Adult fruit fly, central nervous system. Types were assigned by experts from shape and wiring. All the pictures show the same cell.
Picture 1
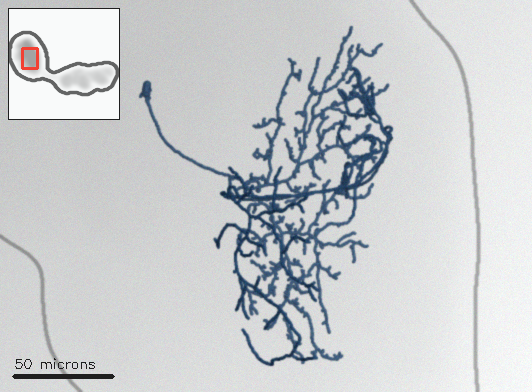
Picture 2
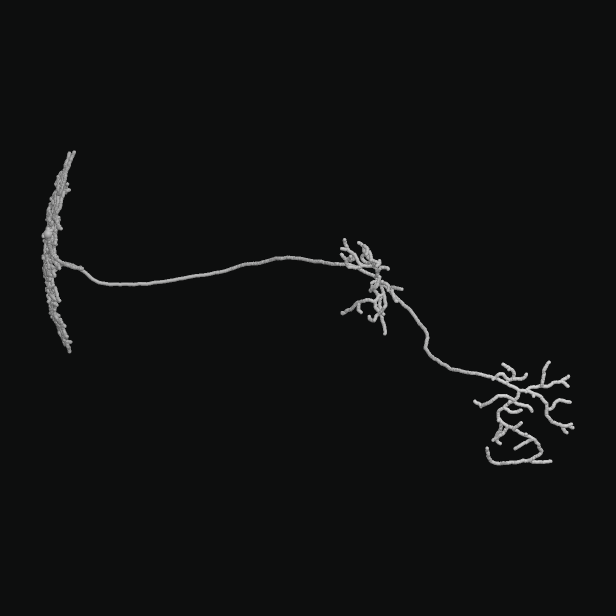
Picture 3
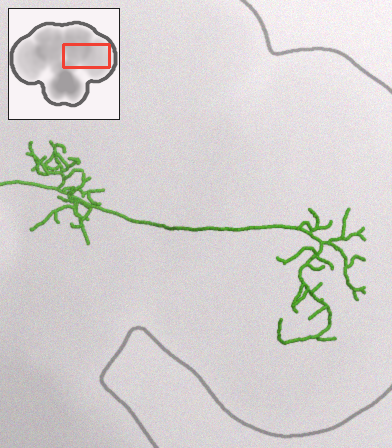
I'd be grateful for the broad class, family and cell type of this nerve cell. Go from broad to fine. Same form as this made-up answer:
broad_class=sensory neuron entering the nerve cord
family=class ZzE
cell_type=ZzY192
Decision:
broad_class=optic-lobe intrinsic neuron
family=hemilineage VPNl&d1_lateral
cell_type=MeVPMe5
